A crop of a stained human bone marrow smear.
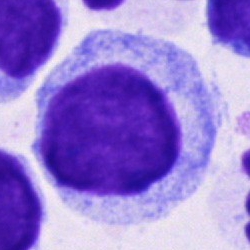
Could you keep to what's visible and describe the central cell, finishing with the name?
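First, the chromatin: dark purple and dense throughout the nucleus. Second, nucleoli: none can be seen. Third, the cytoplasm: paler next to the nucleus than toward the cell edge. Fourth, vacuoles: there are no clear ones in the cytoplasm. Conclusion: promyelocyte.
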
